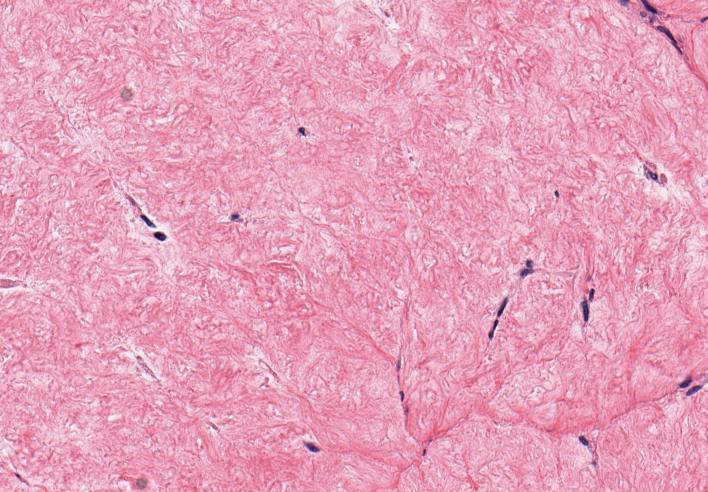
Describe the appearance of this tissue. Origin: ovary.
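Look first: the whole field is one tissue, dense, evenly pink and fibrous. The wavy collagen fibres interlace haphazardly rather than lying in parallel bundles. Cells are sparse, lying singly and widely scattered. The few nuclei are dark, thin and elongated, spindle-shaped like a fibroblast's.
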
